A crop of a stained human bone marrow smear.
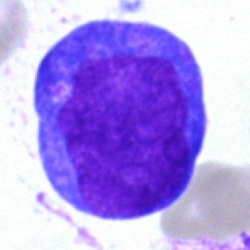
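Promyelocyte in the middle here, with finely granular chromatin spread evenly and no coarse dark clumps. Its cytoplasm is a deep blue, the rim widest above the nucleus and thinnest below it. The pale red cells at the upper left and lower right edges are only partly in view.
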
